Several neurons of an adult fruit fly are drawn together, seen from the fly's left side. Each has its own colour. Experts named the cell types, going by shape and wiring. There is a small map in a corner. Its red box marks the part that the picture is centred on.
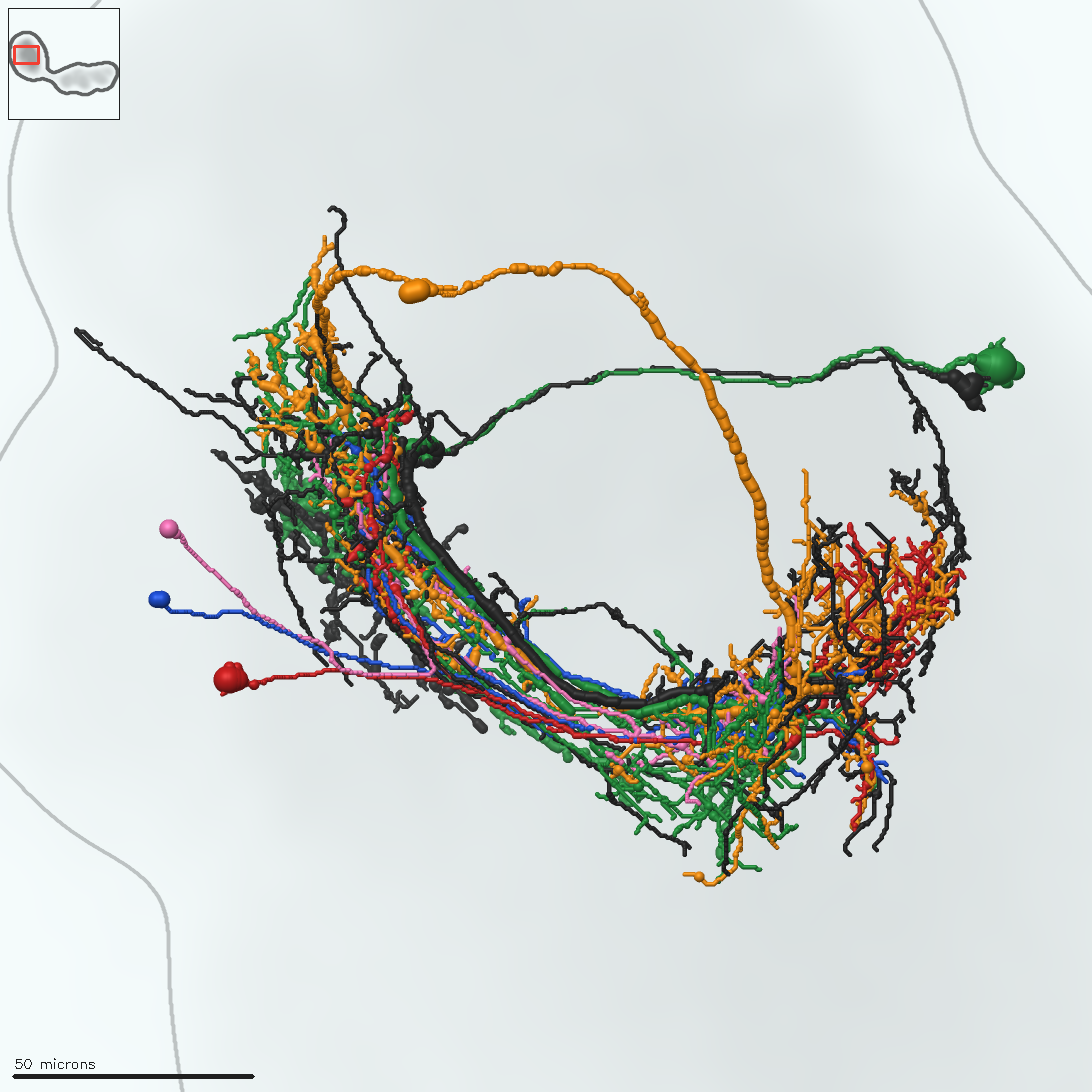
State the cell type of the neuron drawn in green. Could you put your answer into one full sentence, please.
This neuron is given the cell type LAL156_b.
